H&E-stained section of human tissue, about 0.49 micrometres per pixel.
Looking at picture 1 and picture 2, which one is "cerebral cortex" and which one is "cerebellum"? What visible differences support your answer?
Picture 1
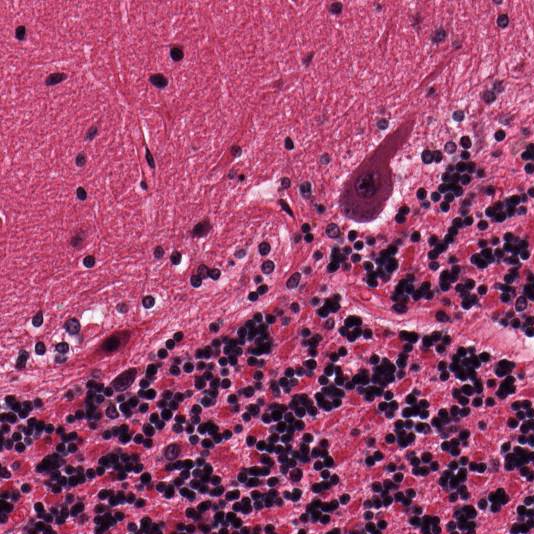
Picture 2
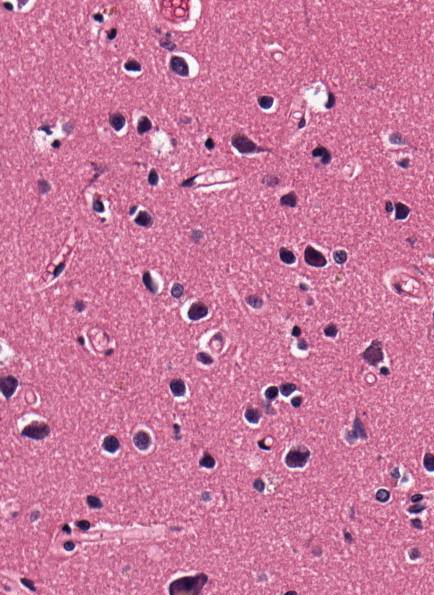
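Answer: picture 1 is the cerebellum, picture 2 the cerebral cortex. In picture 1 a pale pink, finely fibrillar neuropil with only sparse, scattered small nuclei fills the upper field, and a layer packed with small, round, dark granule cell nuclei with scant visible cytoplasm fills the lower field; the boundary runs diagonally from lower left to upper right. Small pink patches free of nuclei are scattered between the granule cell nuclei.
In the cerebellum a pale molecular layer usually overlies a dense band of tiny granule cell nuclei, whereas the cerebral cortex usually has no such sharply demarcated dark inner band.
Picture 2 is instead a continuous pink, finely granular background with cells scattered singly and no organised units such as glands or tubules. Small round dark nuclei without visible cytoplasm lie between the neurons, some right against a neuron. Thin-walled capillaries with elongated nuclei in their walls cross the field, one running horizontally near the lower left corner.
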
